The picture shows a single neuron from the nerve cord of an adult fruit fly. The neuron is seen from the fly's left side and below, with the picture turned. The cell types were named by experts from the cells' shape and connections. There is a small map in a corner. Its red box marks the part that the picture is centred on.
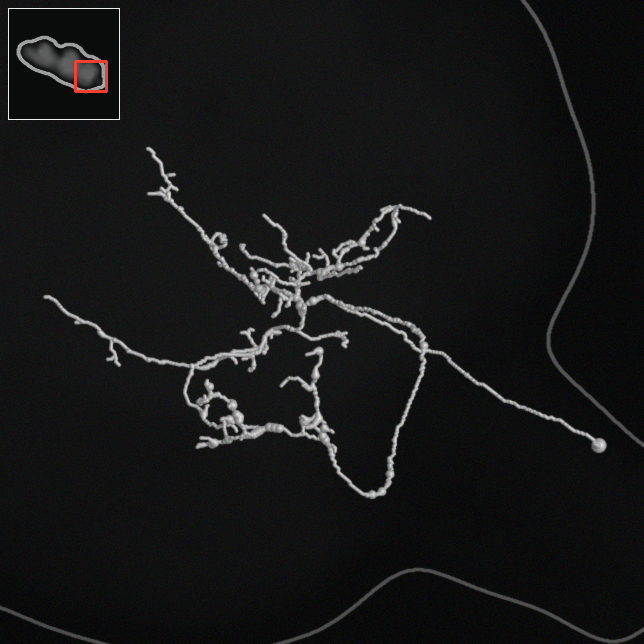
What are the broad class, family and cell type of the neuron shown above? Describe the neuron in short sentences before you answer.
Dozens of branch ends can be seen. In this view it is wider than it is tall. This is a nerve-cord intrinsic neuron. Its family is hemilineage 01A. The cell type is IN01A079.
